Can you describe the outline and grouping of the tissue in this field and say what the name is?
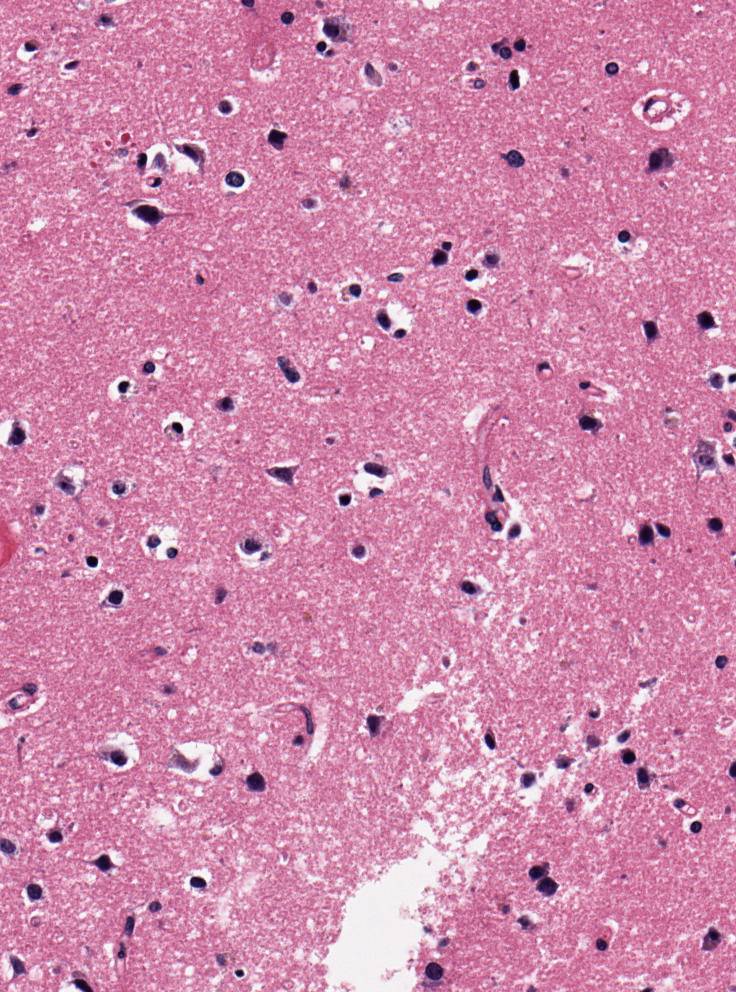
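Starting with layout: a finely granular pink matrix fills the field, with cells scattered evenly and no grouping into units. Next, most cells are small, round, dark-staining nuclei with little visible cytoplasm, many inside clear white halos that separate them from the matrix. Last, the background is speckled with many tiny clear vacuoles. The tissue is cerebral cortex.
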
